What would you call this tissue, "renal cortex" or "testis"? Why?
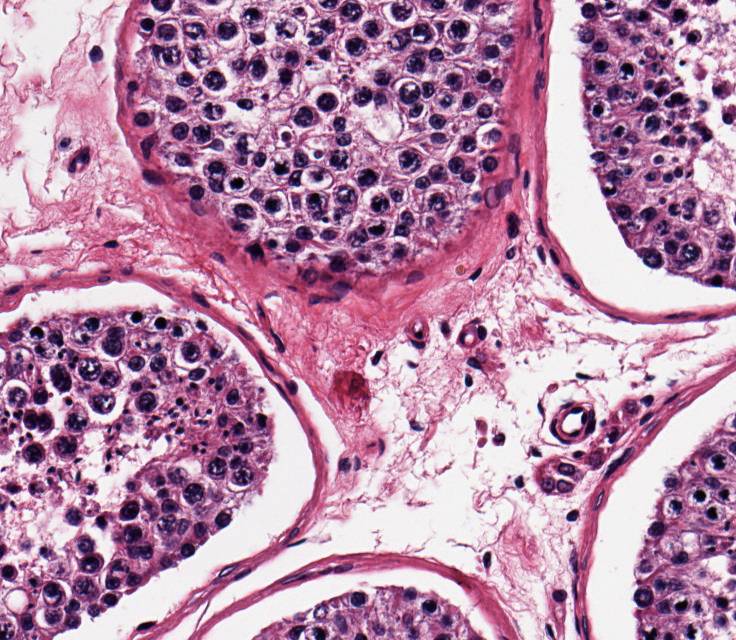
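This is testis. The deciding feature is that each tubular profile is filled by many layers of rounded cells, with no wide open central lumen. Parts of five such profiles appear, separated by interstitial tissue. Many cells inside them have large round nuclei with coarse dark chromatin, ringed by a pale rim of cytoplasm.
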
